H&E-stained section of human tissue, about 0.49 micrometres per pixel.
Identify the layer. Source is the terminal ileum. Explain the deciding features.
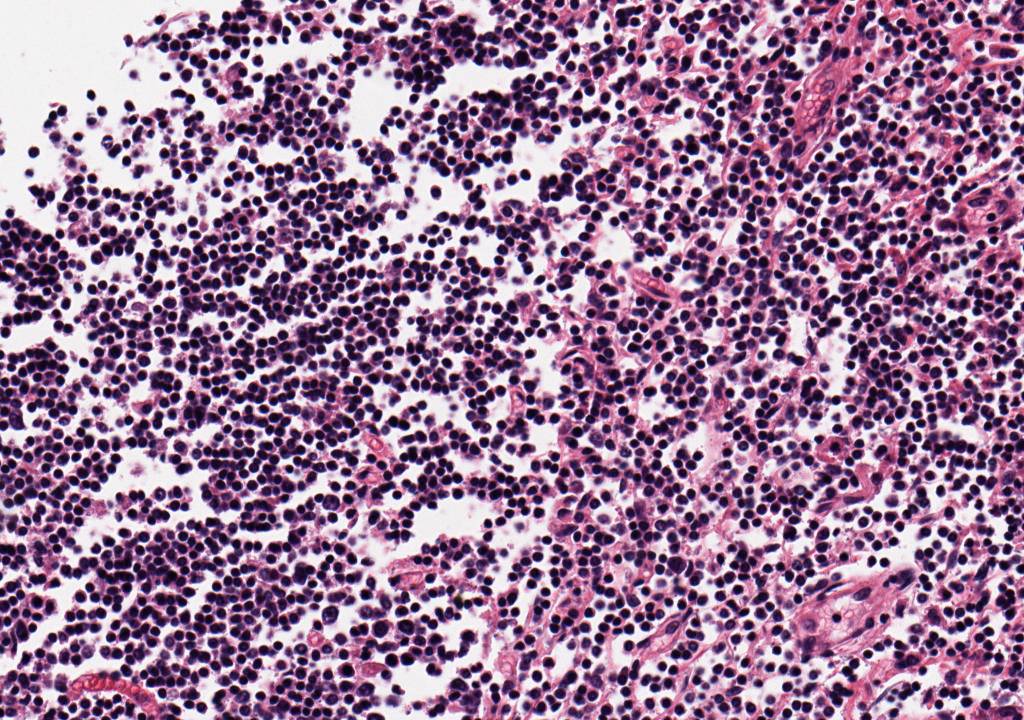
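What you're looking at is lymphoid tissue. Look how densely small round dark nuclei pack almost the whole field as a diffuse sheet, mostly small lymphocytes with very scant cytoplasm.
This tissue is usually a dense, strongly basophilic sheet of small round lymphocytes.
Pink fibrillary stroma between the cells is clearer in the right half than the left.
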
